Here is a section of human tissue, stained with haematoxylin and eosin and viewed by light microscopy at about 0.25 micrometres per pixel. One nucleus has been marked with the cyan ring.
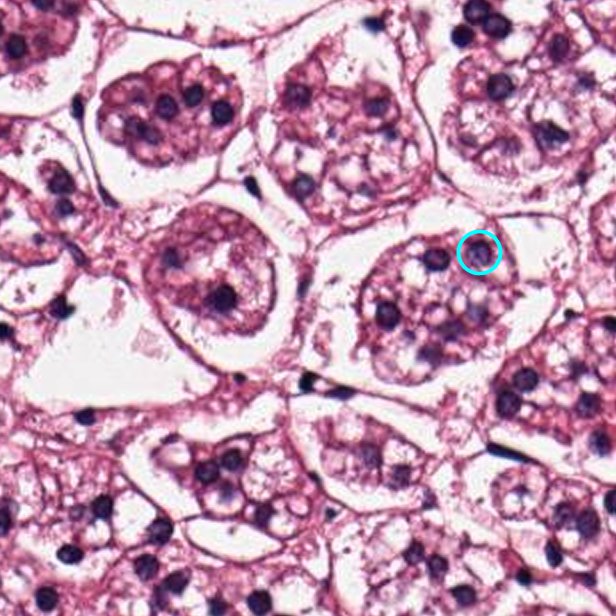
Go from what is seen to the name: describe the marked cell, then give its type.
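The cytoplasm around the nucleus is pink and bubbly, with many small clear vacuoles. The cell sits at the outer edge of a rounded cluster of cells, next to a clear space outlined by a thin pink line. Another round dark nucleus lies just to its left within the same cluster. Type of cell: adrenal cortical cell.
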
